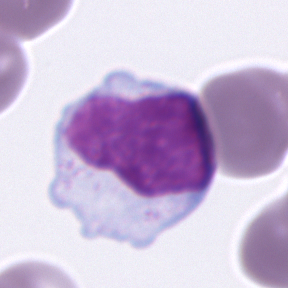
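Large granular lymphocyte in a stained smear of peripheral blood. Look first at its outline: it is irregular, with small rounded blebs along the lower and left edges. The nucleus is one unlobed mass occupying the upper half of the cell and reaching all the way to its right edge. The cytoplasm is pale grey-blue.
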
